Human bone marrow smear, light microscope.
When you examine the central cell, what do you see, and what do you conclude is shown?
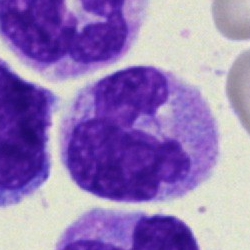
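See how this roughly round, smooth cell is mostly nucleus, with the widest rim of cytoplasm off to the right? The chromatin's dark purple and clumped in patches, and the cytoplasm's pale lilac with a fine granular texture. It's a monocyte.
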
